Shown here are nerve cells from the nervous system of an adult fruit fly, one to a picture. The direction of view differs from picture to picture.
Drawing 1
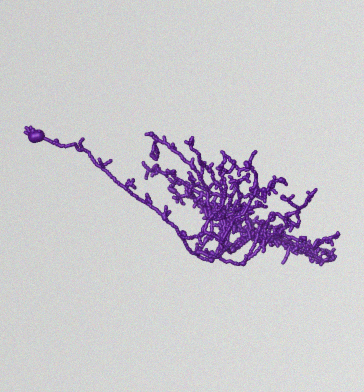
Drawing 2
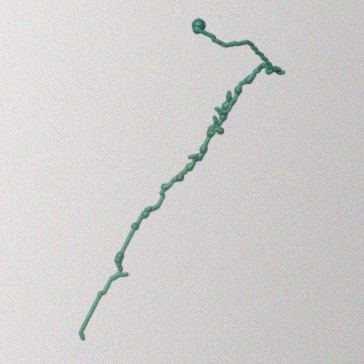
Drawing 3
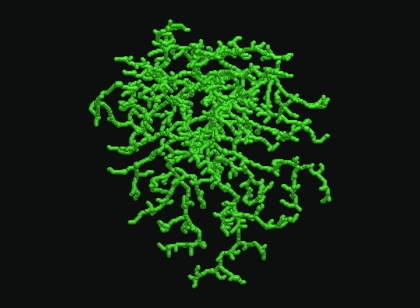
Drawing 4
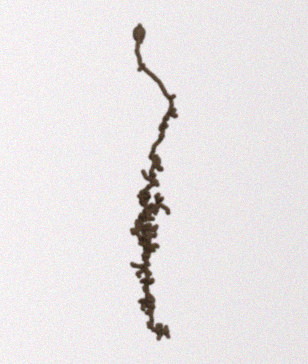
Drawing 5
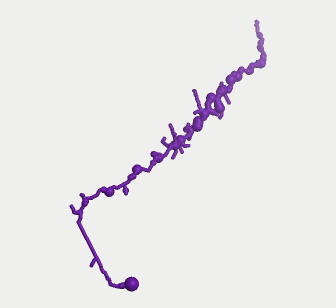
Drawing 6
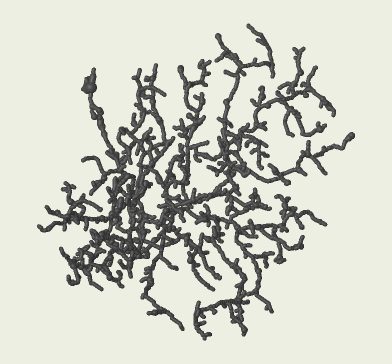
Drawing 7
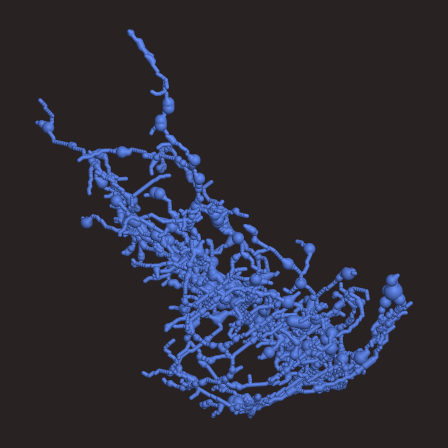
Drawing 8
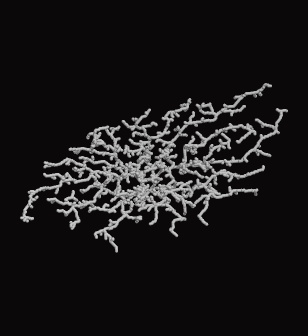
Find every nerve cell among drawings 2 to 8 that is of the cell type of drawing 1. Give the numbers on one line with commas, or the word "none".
3, 6, 7, 8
